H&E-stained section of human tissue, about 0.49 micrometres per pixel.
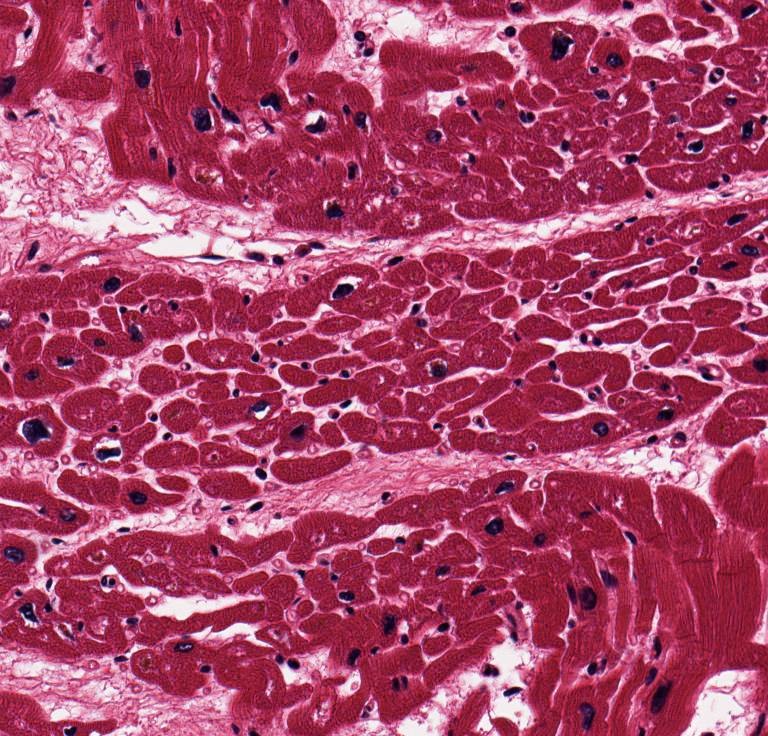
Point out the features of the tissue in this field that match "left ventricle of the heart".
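Checking the picture against the left ventricle of the heart, item one matches: the muscle fibres branch and join one another.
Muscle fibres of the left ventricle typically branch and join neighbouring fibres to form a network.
Item two also matches: the muscle cell nuclei lie centrally within the fibres.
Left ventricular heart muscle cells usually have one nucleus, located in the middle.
Also seen: in the middle band the fibres are mostly cut across, with rounded, irregular profiles, and several show a pale clear zone around the nucleus.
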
